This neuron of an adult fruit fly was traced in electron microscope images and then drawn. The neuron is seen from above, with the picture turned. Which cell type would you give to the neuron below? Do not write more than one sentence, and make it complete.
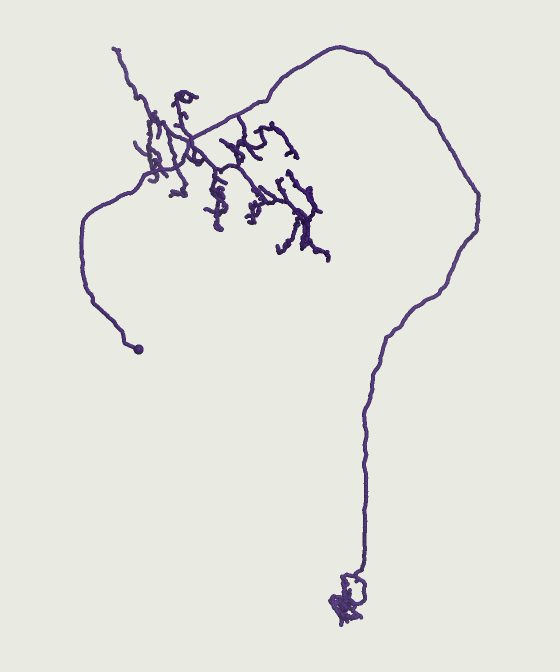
As a matter of cell type, the neuron is MeTu2b.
